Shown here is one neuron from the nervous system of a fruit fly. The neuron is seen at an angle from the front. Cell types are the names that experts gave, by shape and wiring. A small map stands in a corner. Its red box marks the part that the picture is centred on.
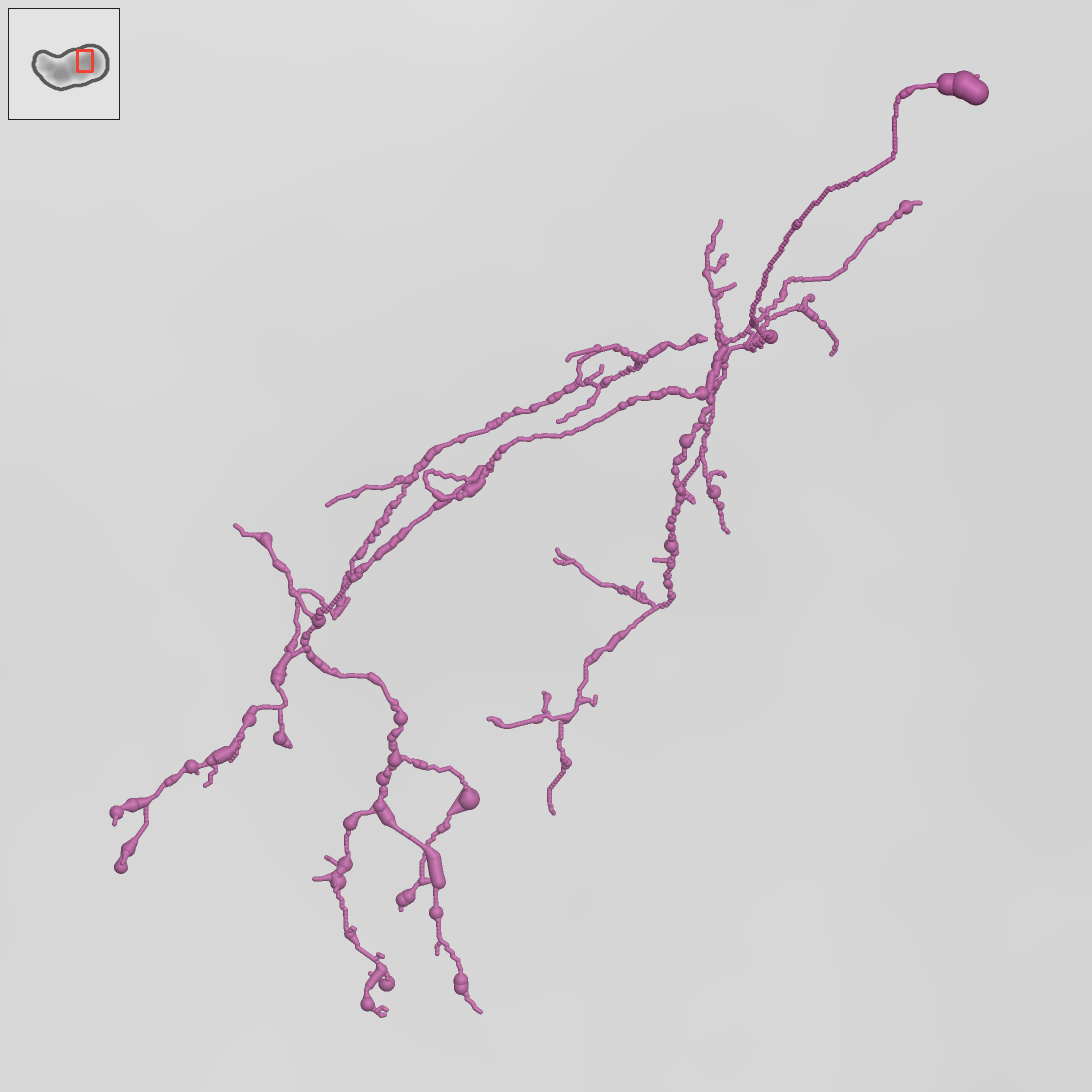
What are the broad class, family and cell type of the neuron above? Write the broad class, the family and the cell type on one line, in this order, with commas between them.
central-brain intrinsic neuron, hemilineage SMPad2, PS005_c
